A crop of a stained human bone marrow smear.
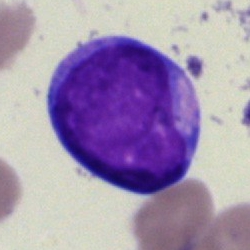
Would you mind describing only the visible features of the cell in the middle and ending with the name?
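The outline is oval and smooth. A nucleus occupies most of the cell, so the cytoplasm forms only a thin rim. That rim stains deep blue, and no granules are visible in it. This cell is a blast.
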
